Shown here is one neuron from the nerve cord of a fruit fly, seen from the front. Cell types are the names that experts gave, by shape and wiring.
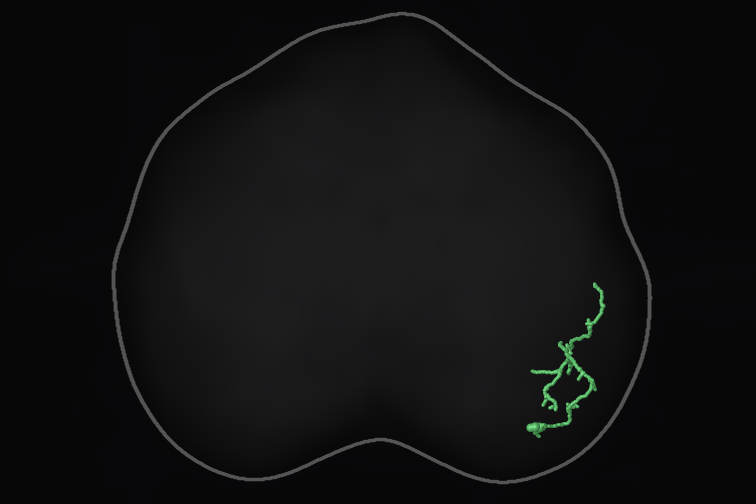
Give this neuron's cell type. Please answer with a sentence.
The cell type is MNml77.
